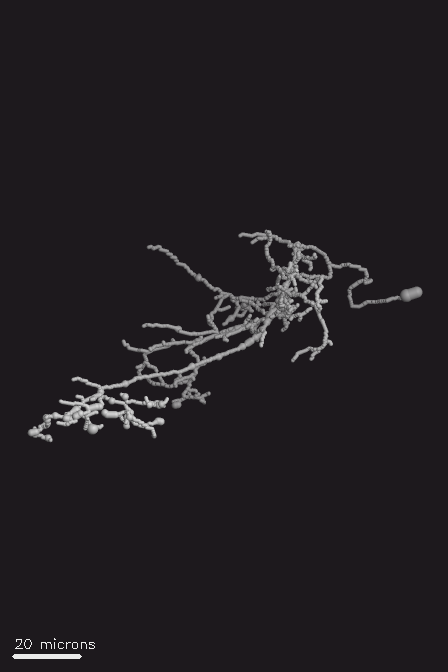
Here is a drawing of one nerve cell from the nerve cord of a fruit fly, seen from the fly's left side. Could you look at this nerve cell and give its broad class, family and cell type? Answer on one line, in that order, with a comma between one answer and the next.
nerve-cord intrinsic neuron, hemilineage 19A, IN19A091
